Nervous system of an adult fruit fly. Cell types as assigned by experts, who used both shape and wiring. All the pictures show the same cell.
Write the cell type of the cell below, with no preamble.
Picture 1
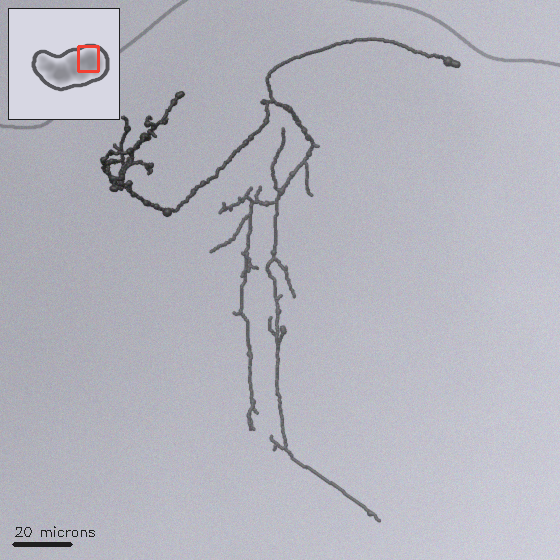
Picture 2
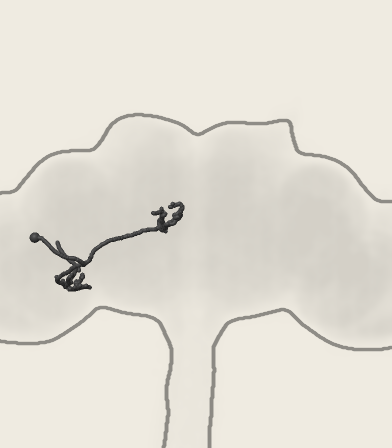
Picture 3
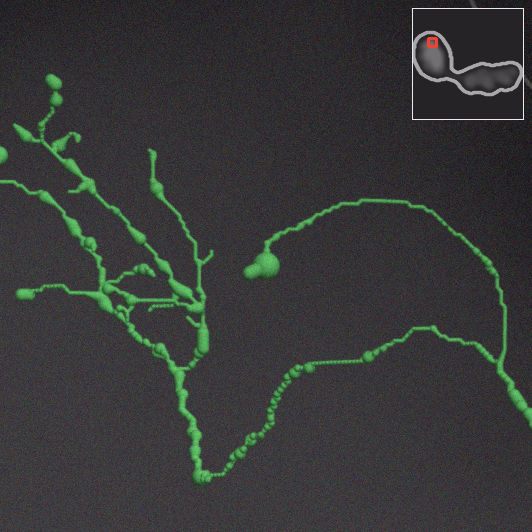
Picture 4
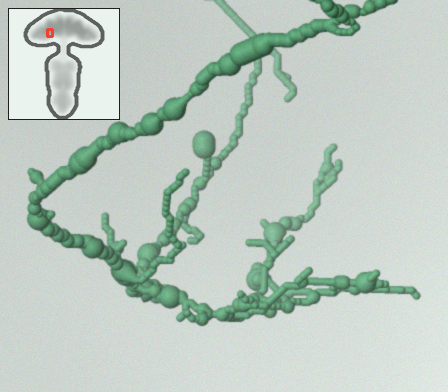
SMP217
